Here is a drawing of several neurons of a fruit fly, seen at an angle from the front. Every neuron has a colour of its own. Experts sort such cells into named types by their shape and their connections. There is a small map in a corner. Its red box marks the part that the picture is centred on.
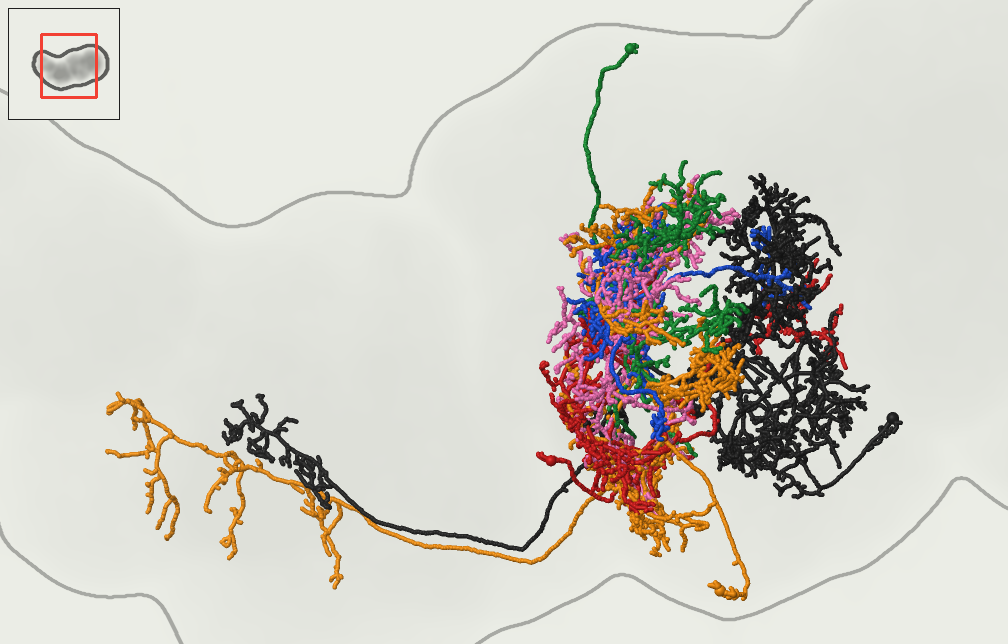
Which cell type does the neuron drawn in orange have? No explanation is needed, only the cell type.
DNg90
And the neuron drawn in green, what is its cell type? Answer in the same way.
PS187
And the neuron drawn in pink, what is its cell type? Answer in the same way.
PS309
